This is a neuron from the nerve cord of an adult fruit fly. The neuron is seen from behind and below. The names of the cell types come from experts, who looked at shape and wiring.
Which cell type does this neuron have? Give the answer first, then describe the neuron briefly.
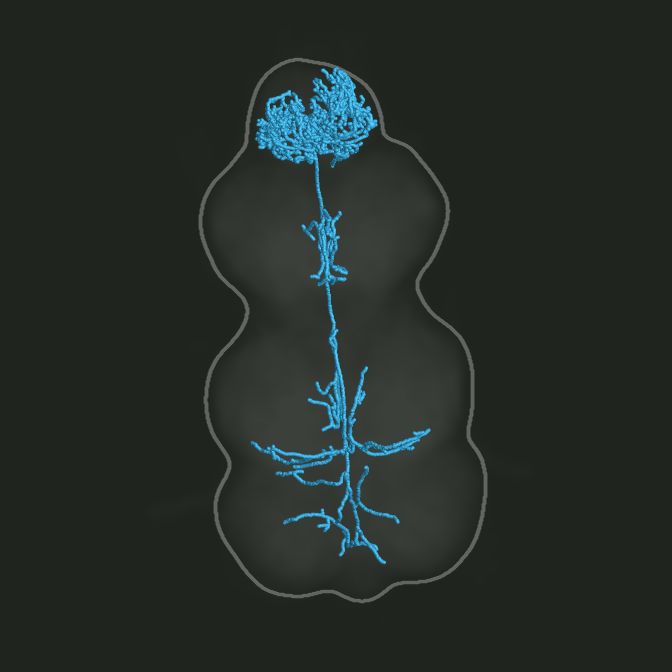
It is of cell type INXXX084. It is a nerve-cord intrinsic neuron. Dozens of branch ends can be seen. As drawn here it is more than twice as tall as it is wide.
